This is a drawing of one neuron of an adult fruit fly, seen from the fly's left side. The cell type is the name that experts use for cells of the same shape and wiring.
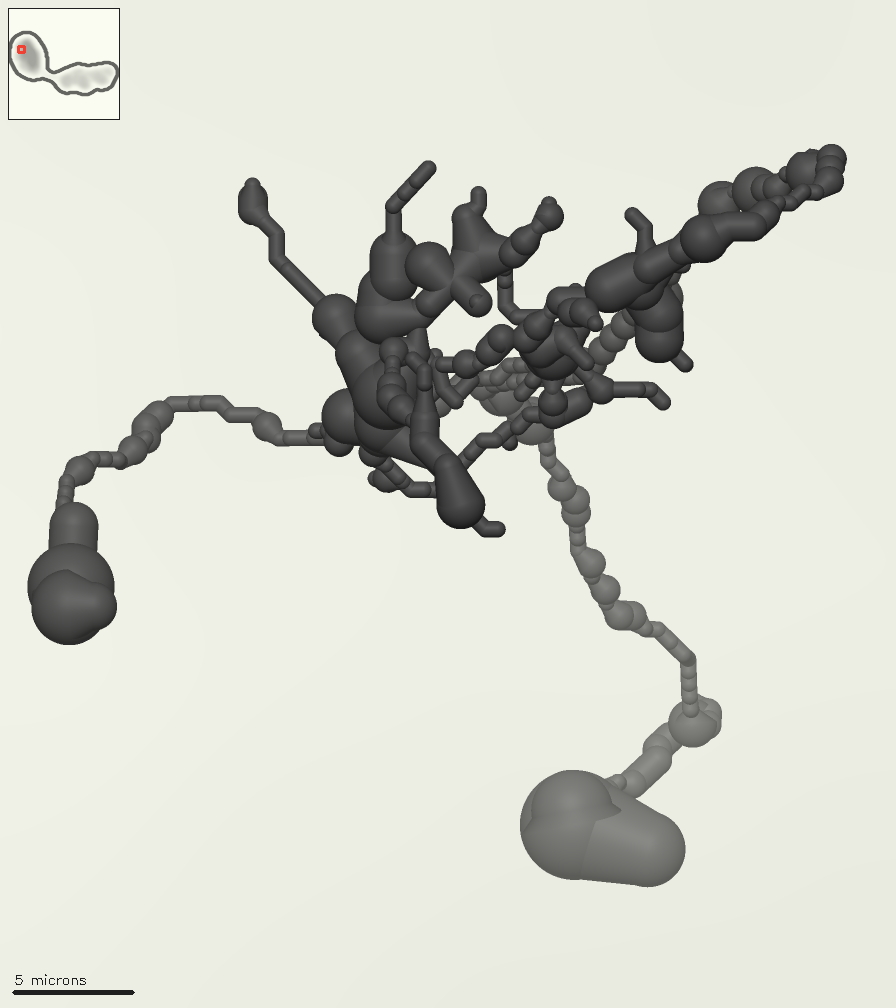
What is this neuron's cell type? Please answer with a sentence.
The cell type is TuBu02.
